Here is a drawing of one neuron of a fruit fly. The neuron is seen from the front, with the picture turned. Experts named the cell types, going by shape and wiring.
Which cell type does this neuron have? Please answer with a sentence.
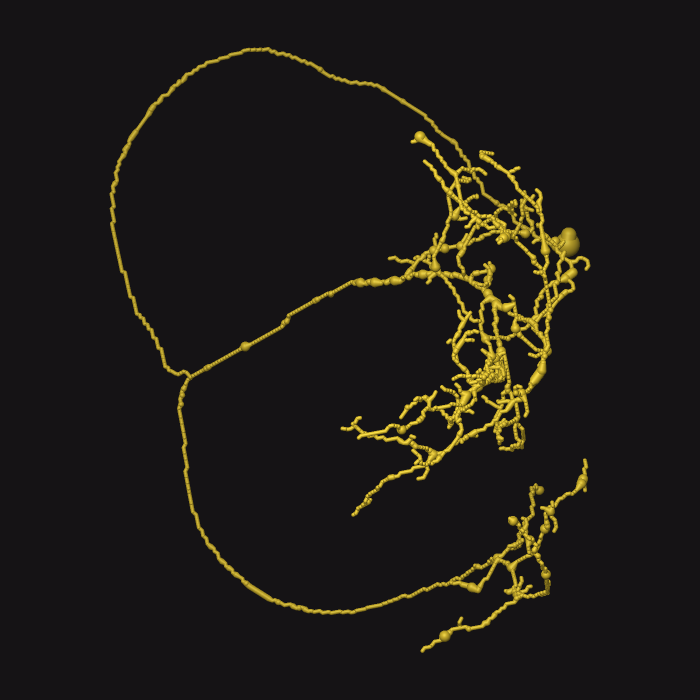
The cell type is IN19B090.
